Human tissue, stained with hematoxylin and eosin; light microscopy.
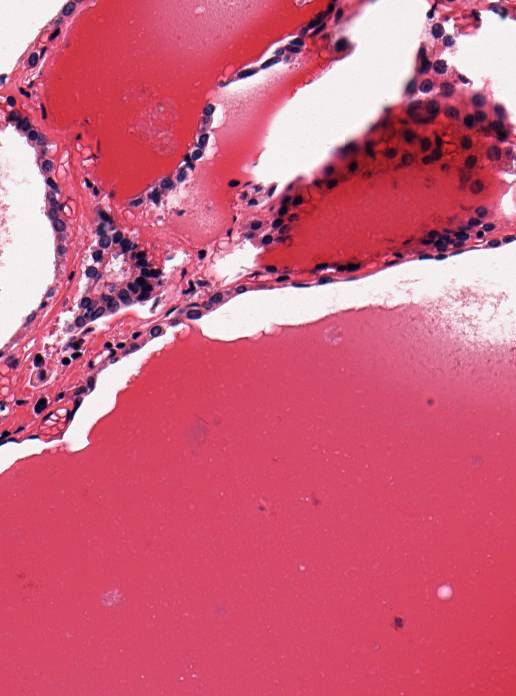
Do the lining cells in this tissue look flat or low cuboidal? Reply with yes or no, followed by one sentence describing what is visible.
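Yes. The spaces are lined by a single layer of flattened to low cuboidal cells.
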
